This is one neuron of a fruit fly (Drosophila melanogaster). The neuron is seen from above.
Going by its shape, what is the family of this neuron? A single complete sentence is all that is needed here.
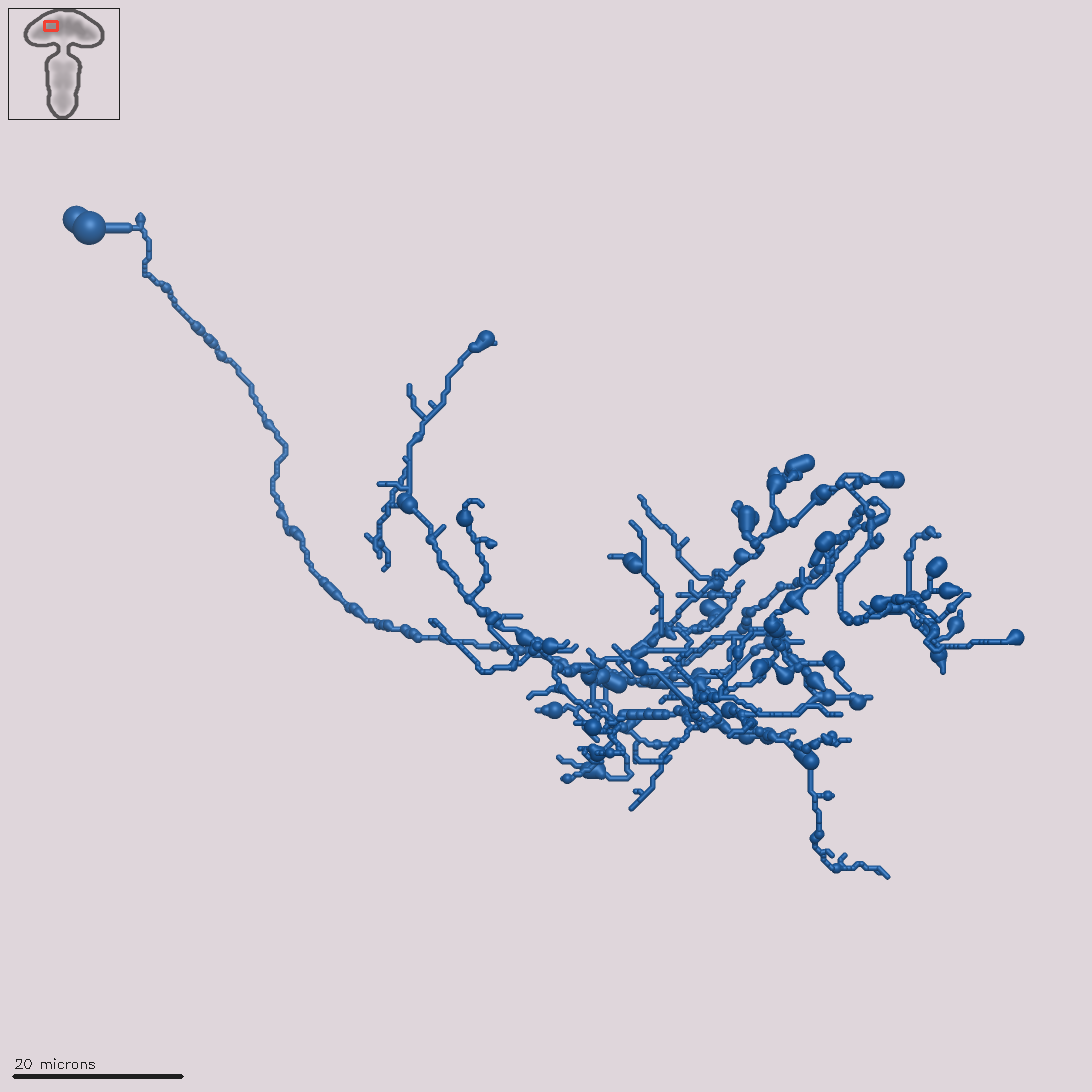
Of the families, hemilineage SLPal3_and_SLPal4_dorsal is the one for this neuron.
